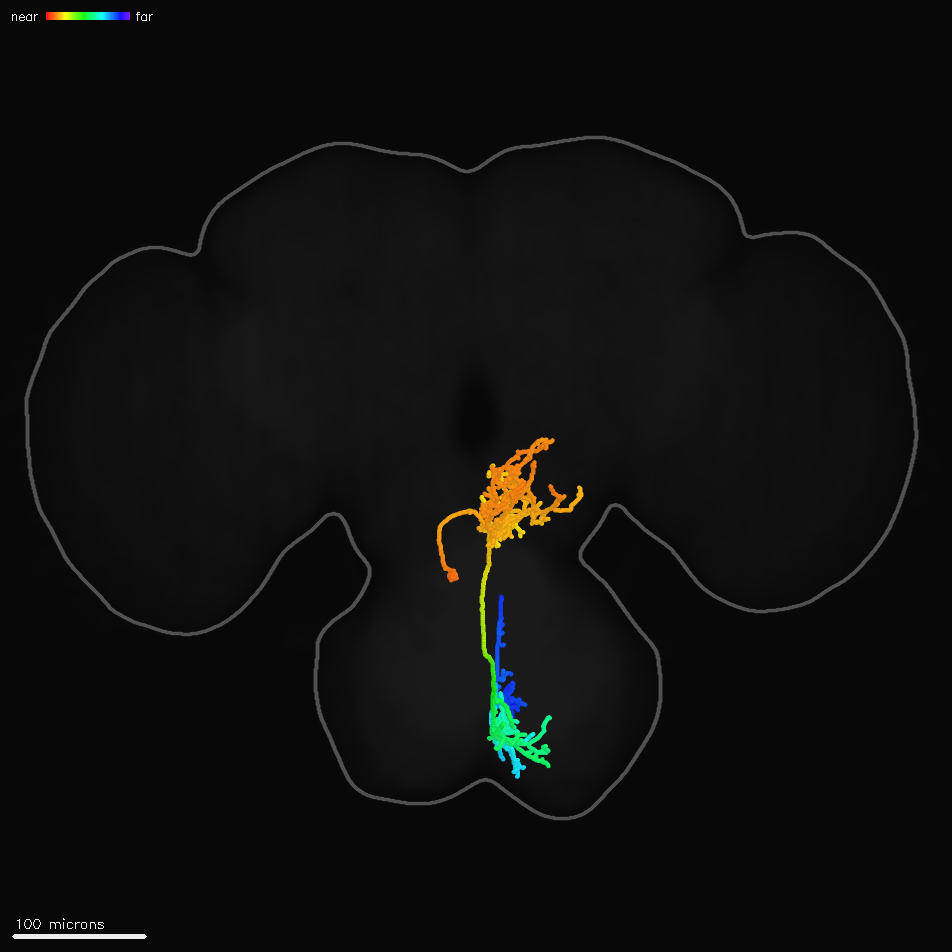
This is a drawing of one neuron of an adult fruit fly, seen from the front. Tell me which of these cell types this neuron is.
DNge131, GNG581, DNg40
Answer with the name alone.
DNge131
